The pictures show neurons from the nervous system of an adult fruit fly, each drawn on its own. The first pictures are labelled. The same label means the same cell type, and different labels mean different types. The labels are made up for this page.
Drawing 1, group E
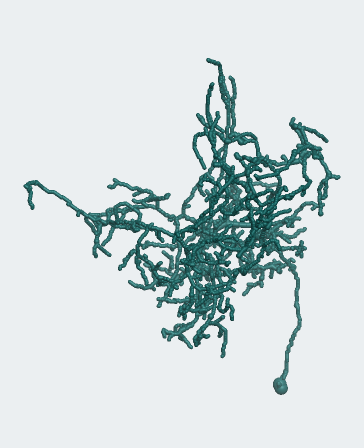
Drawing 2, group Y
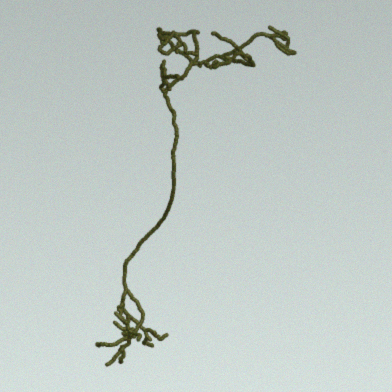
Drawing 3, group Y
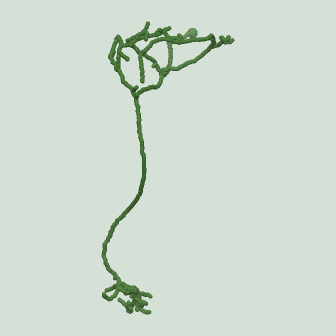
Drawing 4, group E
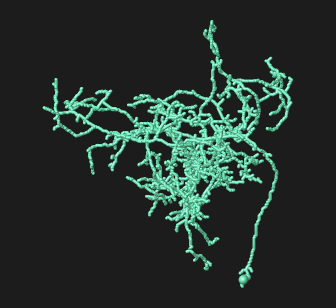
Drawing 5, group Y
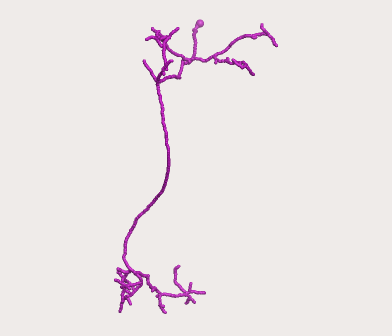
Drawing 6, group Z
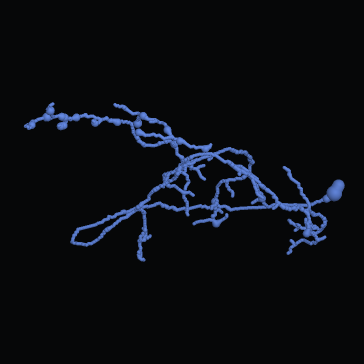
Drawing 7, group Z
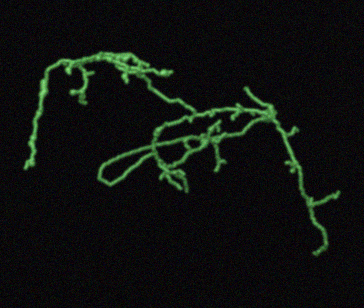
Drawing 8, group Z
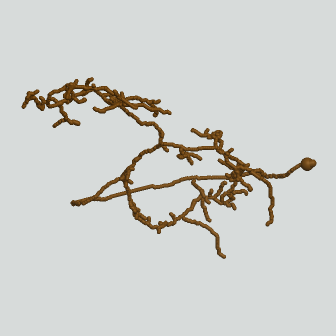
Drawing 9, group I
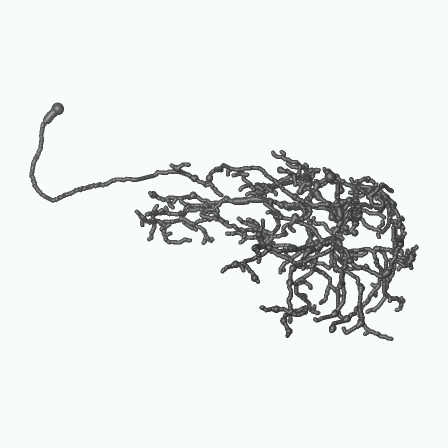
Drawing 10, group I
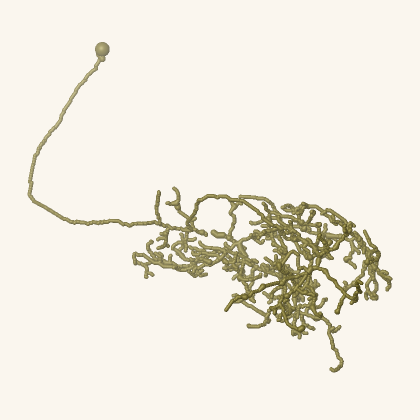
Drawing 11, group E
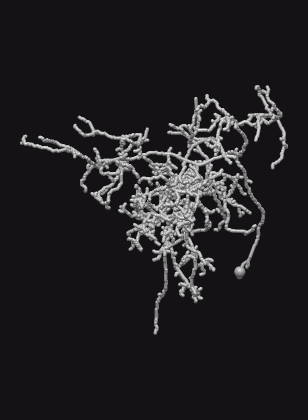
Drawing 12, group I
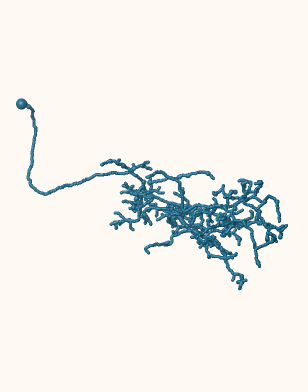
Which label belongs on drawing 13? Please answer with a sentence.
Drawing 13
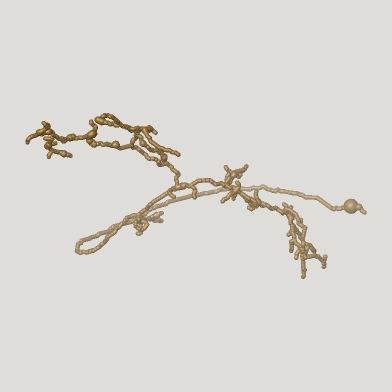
It belongs to group Z.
